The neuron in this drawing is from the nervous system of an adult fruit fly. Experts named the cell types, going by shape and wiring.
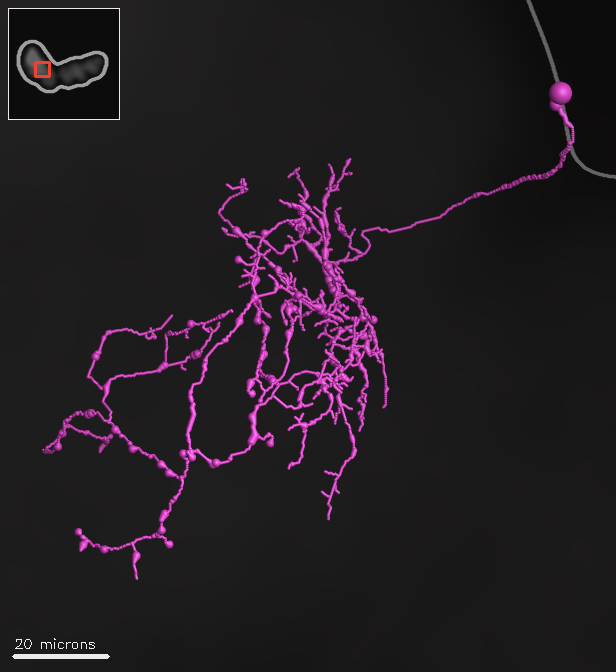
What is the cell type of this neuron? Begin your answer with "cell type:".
cell type: AVLP469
